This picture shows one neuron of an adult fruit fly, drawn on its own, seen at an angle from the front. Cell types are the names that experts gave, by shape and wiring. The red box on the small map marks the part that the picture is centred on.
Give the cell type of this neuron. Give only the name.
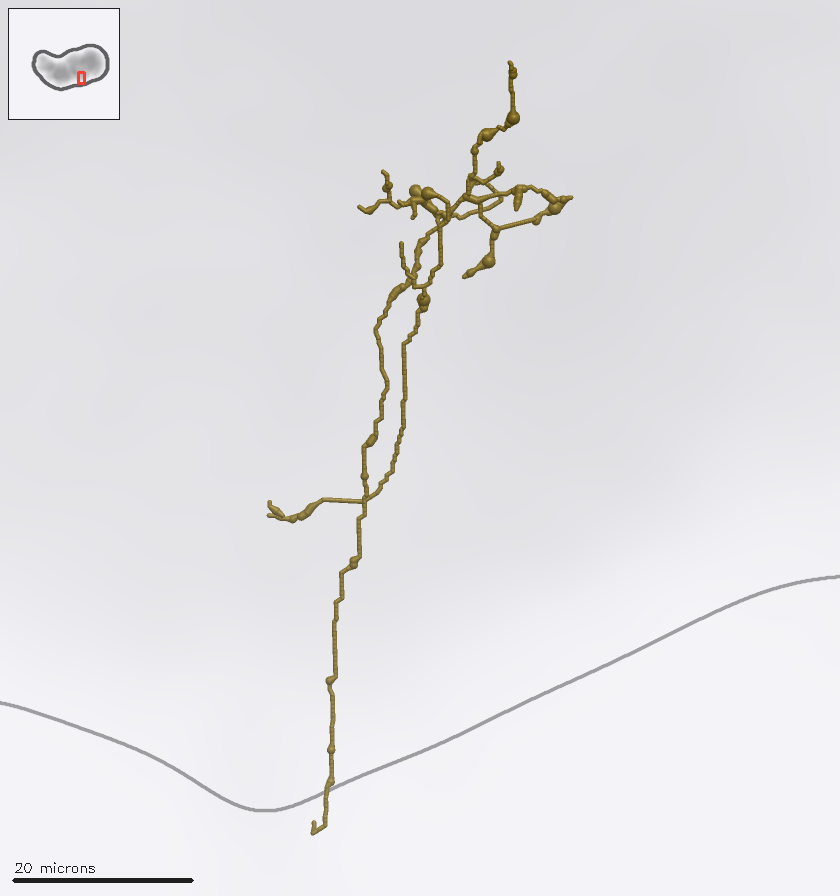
LB3c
